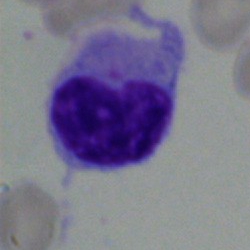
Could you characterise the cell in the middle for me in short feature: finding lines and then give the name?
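Nucleus: broad, kidney-shaped, notched in its upper edge
Position: lower part of the cell, most cytoplasm above
Cytoplasm: moderate amount
Tag: thin, irregular, off the upper right of the cell
Name: hairy cell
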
